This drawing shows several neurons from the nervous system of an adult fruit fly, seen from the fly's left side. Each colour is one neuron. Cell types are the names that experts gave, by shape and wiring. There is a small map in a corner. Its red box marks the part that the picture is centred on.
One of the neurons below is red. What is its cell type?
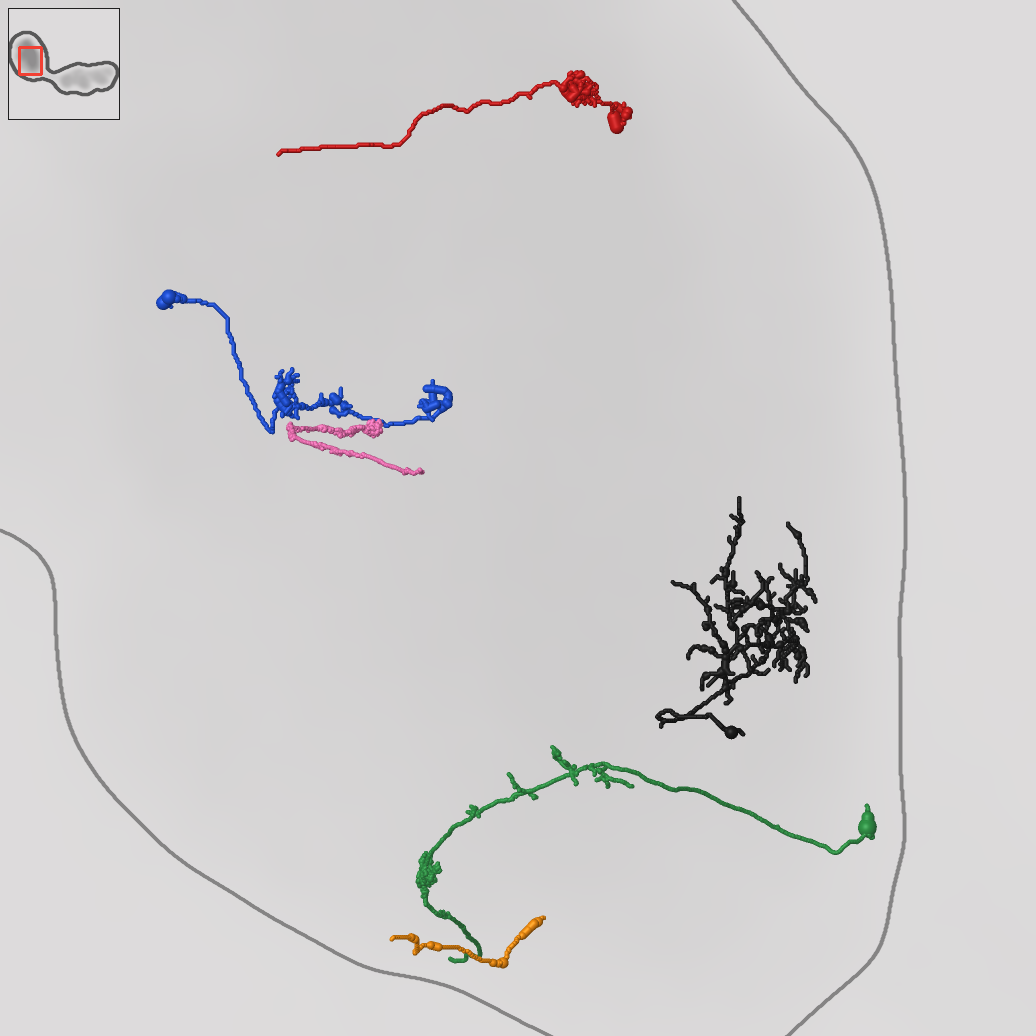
L5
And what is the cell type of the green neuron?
C2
